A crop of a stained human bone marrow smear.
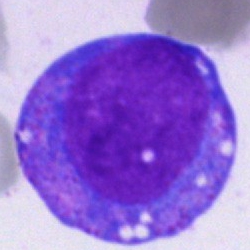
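Blast at the centre of the stained bone marrow smear. Its nucleus fills most of the cell, though a moderate rim of cytoplasm is still left. Looking closely, the chromatin is finely granular rather than coarsely clumped. The cytoplasm stains a deep blue, with fine reddish-purple granules scattered through it.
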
